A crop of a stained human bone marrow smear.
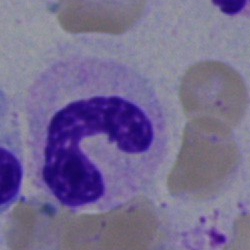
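Band neutrophil in a stained human bone marrow smear. Chromatin dense and coarsely clumped; nucleoli not visible. Cytoplasm containing fine pink granules, without vacuoles.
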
